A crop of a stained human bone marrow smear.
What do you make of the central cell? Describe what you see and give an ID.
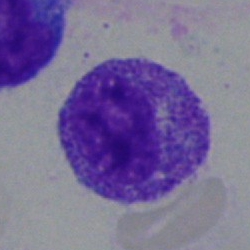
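Look first at the shape: the cell is round, its edge slightly fuzzy. Most of it is nucleus, sitting toward the left. Just right of the nucleus there's a pale clear zone, and the cytoplasm carries fine purple granular stippling. So this is a myelocyte.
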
